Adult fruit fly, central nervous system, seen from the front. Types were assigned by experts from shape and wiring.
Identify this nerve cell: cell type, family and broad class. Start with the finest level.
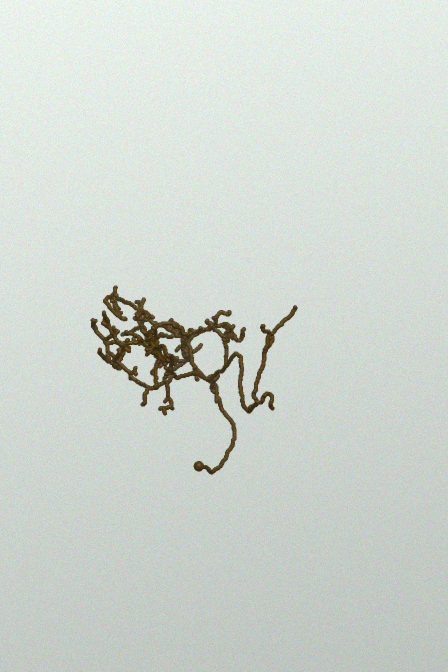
IN05B074; hemilineage 05B; nerve-cord intrinsic neuron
